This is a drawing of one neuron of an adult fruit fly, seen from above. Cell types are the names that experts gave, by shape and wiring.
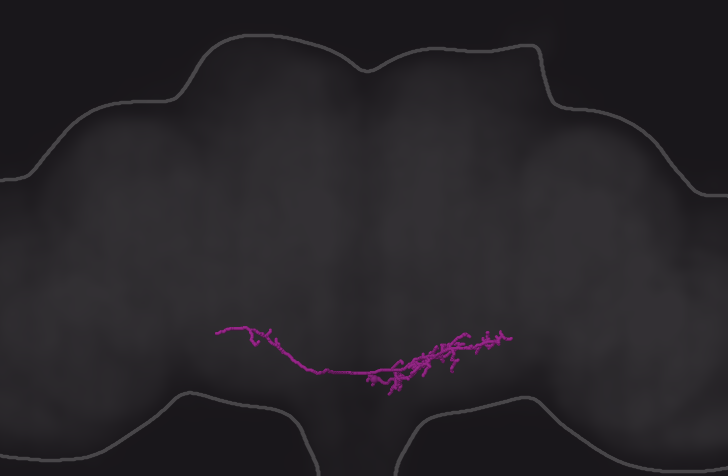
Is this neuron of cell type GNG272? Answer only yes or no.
yes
